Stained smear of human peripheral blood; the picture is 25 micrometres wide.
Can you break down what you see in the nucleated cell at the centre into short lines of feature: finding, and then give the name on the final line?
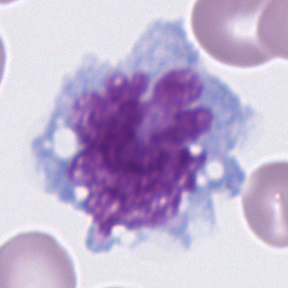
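Nucleus: see how it folds into several overlapping lobes.
Outline: irregular, with ragged, jagged edges.
Vacuoles: several small clear ones in the cytoplasm, along the nuclear edge.
Granules: none distinct in the cytoplasm.
Name: monocyte.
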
